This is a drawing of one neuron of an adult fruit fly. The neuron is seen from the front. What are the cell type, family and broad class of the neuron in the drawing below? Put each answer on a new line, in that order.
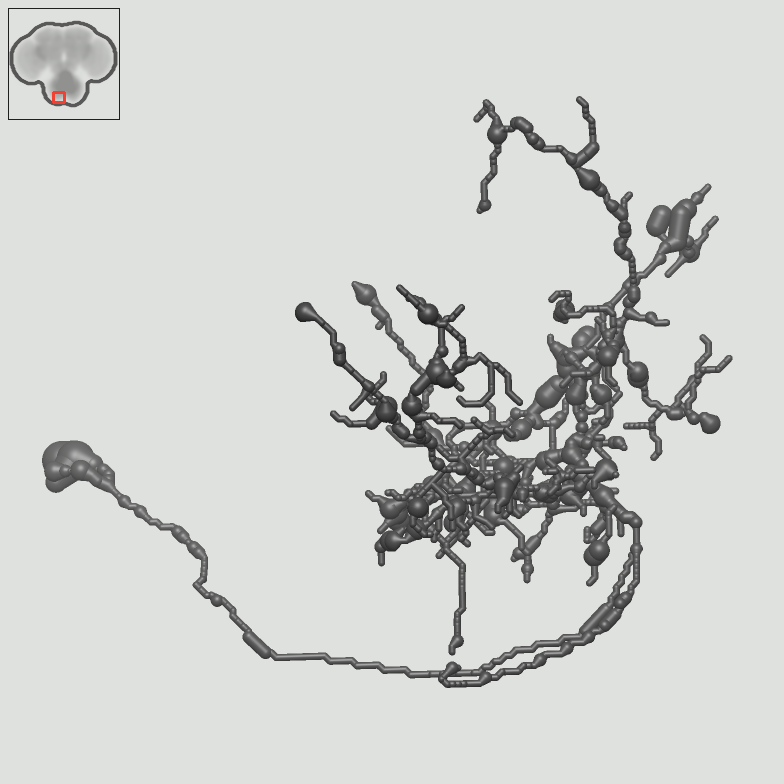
IN01B056
hemilineage 01B
nerve-cord intrinsic neuron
